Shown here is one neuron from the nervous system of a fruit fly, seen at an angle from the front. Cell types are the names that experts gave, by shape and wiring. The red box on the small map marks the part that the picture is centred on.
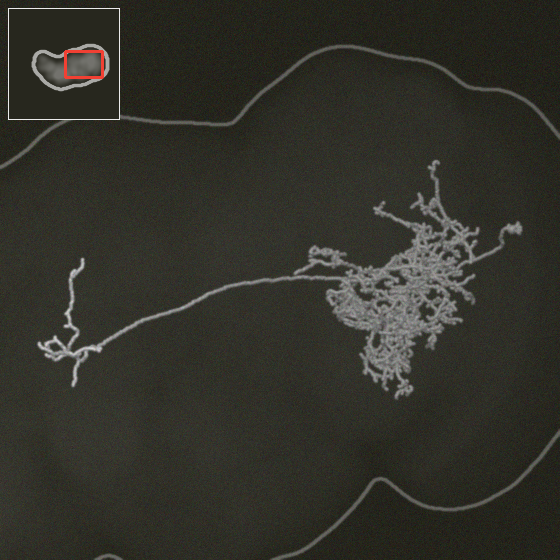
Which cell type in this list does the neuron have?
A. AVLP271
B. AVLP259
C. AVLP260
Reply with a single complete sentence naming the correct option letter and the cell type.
The neuron is categorized as cell type AVLP259, option B.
